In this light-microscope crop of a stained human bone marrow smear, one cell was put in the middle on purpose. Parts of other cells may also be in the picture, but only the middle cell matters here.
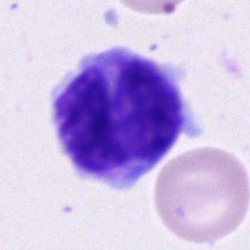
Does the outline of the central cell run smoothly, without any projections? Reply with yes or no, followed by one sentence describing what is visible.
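No. Small pale bleb-like projections stand out from the cell surface.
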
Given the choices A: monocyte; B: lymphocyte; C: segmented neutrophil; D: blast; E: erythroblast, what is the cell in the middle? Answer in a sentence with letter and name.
In this crop the central cell is a monocyte, which option A correctly states.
